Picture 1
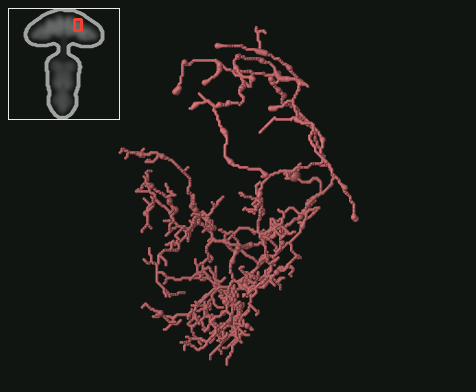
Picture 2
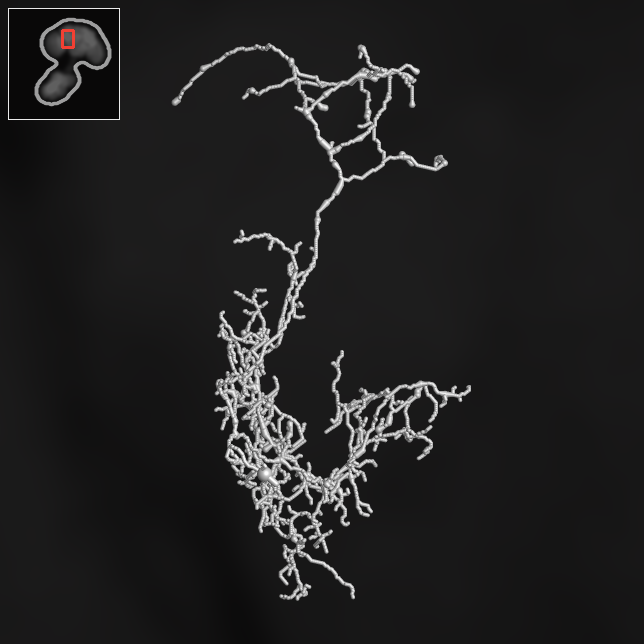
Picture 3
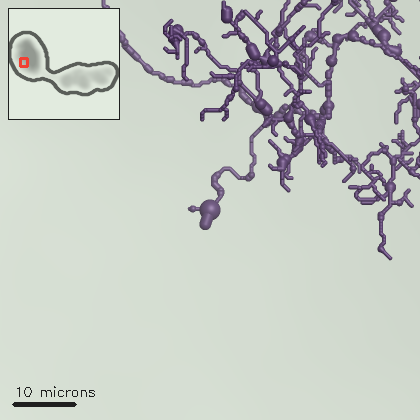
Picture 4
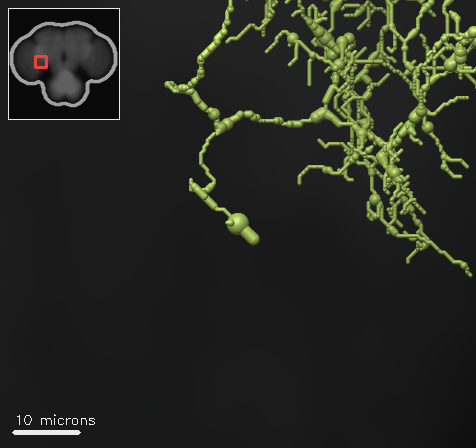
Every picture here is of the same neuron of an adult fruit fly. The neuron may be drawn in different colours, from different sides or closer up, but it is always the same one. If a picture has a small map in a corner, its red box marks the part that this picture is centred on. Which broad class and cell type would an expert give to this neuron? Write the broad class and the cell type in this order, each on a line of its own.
central-brain intrinsic neuron
CB3499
